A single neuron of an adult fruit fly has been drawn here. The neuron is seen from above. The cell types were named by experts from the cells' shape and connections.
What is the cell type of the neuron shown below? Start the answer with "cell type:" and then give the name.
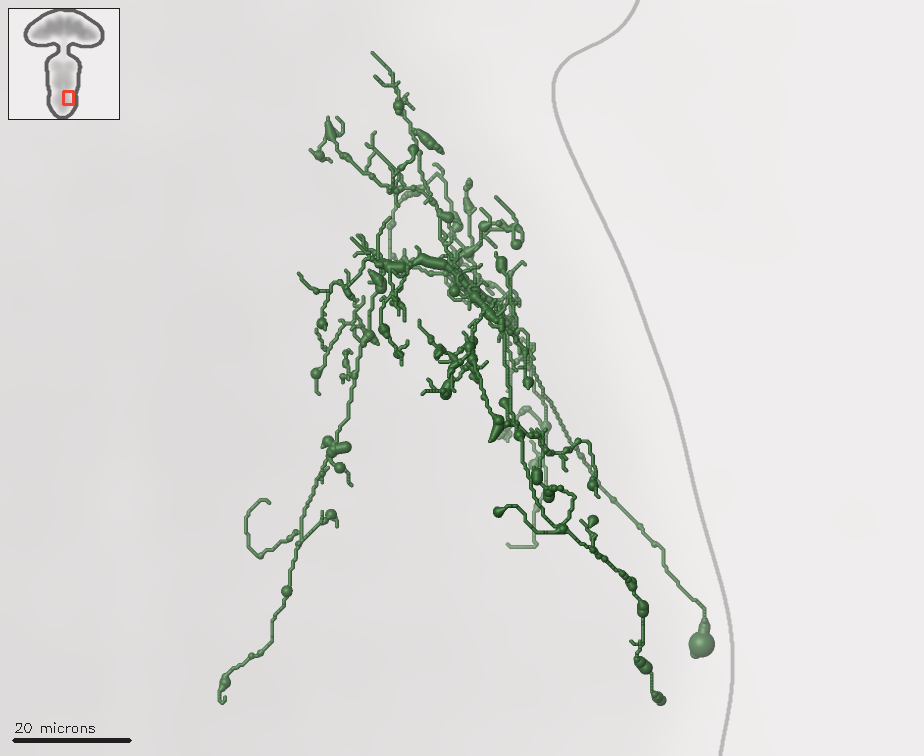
cell type: IN08A048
